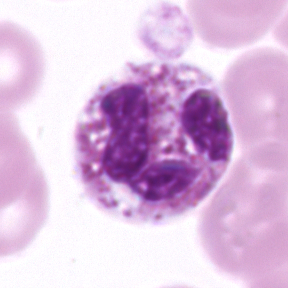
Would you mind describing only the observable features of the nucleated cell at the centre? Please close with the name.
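Let me look at the nucleus first: it falls into three separate lobes. One lies on the left, one on the right, and one at the lower centre. The chromatin looks dark purple and condensed. Reddish granules are scattered all through the cytoplasm. This cell is an eosinophil.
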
